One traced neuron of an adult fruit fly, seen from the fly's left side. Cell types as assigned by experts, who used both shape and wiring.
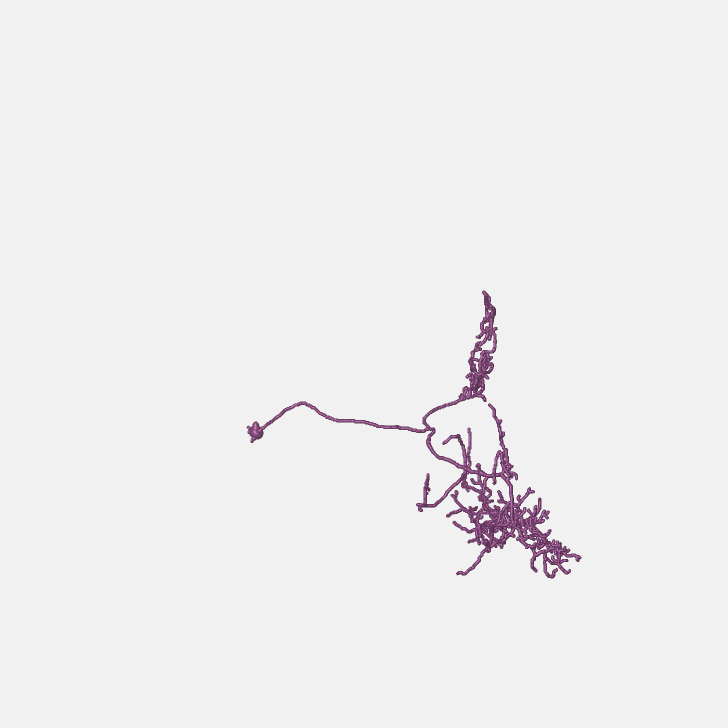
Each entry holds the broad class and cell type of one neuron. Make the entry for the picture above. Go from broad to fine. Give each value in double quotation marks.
"central-brain intrinsic neuron", "PS053"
